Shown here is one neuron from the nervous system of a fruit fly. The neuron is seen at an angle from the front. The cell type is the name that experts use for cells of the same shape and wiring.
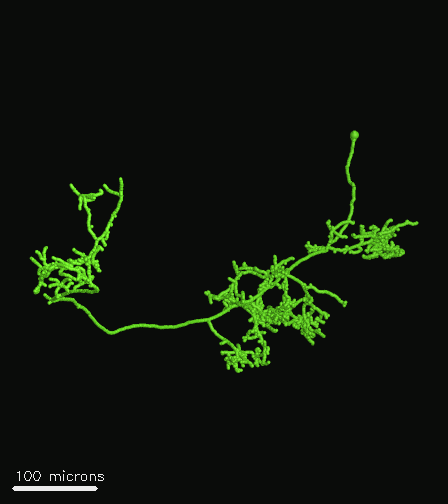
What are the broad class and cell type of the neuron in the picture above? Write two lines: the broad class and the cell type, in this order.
ascending neuron
ANXXX057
